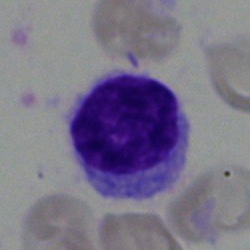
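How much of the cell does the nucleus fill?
Most of it.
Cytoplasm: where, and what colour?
Mainly below the nucleus as a crescent; stains blue.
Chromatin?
Dark purple, clumped in patches.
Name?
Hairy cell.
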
